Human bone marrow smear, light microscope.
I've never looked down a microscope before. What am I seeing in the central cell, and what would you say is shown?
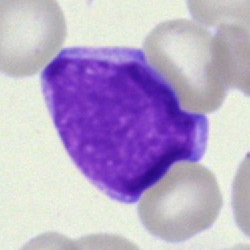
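Note the angular outline: straight edges and corners instead of a rounded curve. The nucleus, a single unlobed mass, follows that angular shape and fills almost the whole cell, so the cytoplasm is very scant. Its thin pale blue rim shows most clearly along the top edge and at the right end. This is a blast.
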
